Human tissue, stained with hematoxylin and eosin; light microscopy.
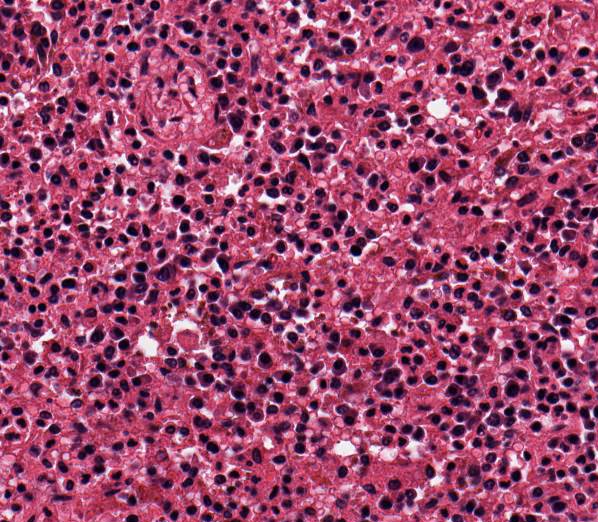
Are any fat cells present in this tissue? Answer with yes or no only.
No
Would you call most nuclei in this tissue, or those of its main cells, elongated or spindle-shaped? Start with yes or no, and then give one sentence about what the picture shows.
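No. Most cells have small, round, darkly stained nuclei.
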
